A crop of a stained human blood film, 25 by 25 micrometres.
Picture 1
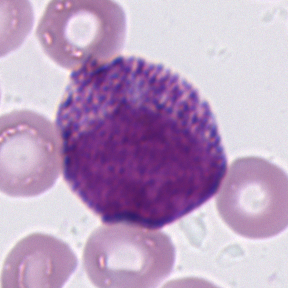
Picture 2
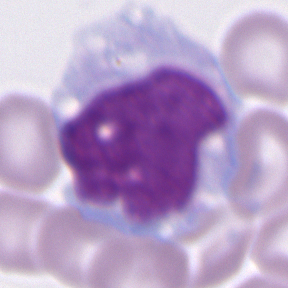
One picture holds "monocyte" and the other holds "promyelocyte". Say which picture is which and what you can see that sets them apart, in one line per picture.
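In picture 1 we see a promyelocyte: Coarse dark granules crowd most densely in the upper part of the cell.
In picture 2 we see a monocyte: No granules can be seen in the cytoplasm.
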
